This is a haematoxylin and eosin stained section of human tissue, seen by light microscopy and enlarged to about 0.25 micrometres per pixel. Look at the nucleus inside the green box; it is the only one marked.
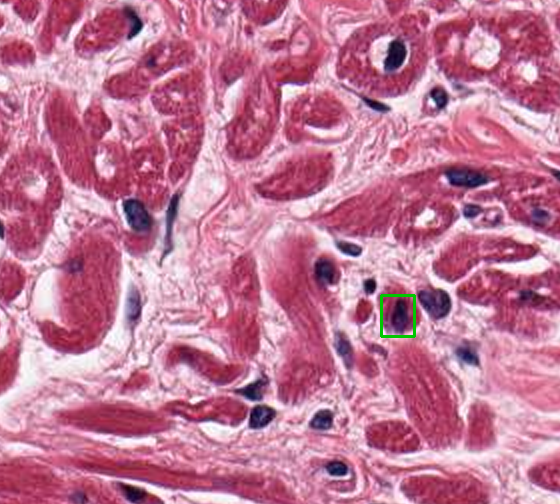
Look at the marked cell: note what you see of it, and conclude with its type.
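The nucleus is dark purple and elongated, and sits in the middle of the cell. The cytoplasm is deep pink-red and surrounds the nucleus on all sides, forming a rounded profile. The cell lies in pale, loose tissue, with a separate dark, rounded nucleus lying right against it on its right side. The marked nucleus belongs to a cardiomyocyte.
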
